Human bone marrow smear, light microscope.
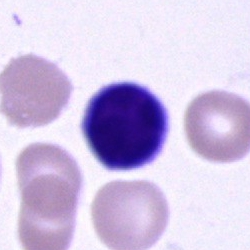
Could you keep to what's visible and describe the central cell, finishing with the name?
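What you've got here is a round cell with a smooth outline. The dark nuclear mass fills almost the whole thing, and the chromatin stains a dense, very dark purple-blue. You won't see a nucleolus anywhere in the nucleus. So that's a lymphocyte.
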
